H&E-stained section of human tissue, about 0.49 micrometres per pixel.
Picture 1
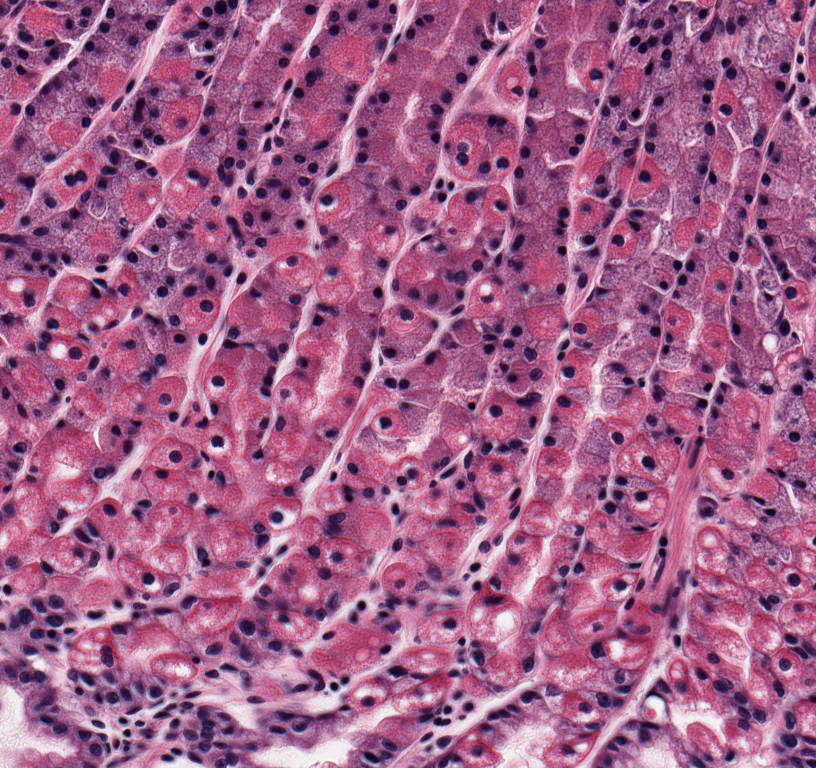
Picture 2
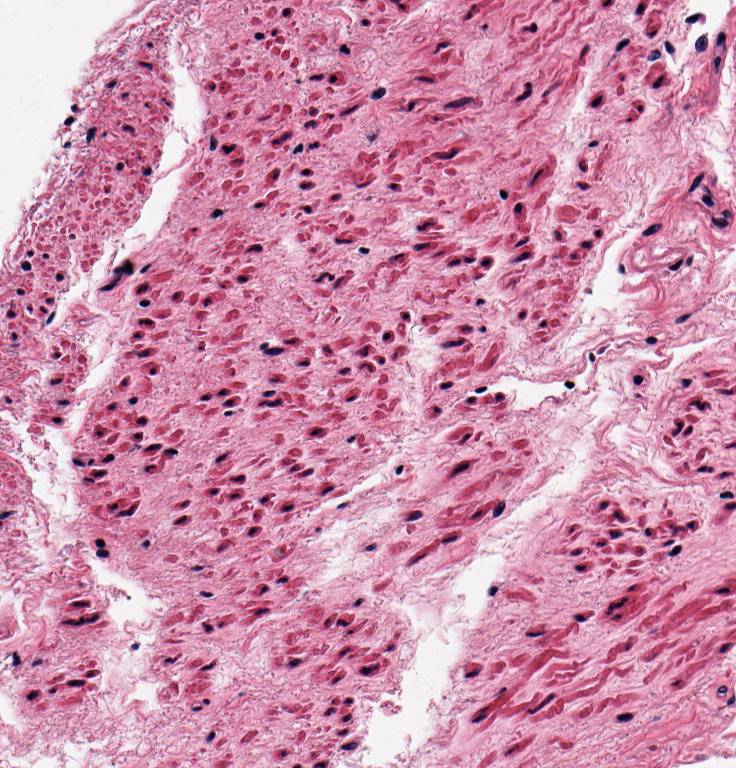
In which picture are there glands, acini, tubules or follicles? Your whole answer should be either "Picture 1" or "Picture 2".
Picture 1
